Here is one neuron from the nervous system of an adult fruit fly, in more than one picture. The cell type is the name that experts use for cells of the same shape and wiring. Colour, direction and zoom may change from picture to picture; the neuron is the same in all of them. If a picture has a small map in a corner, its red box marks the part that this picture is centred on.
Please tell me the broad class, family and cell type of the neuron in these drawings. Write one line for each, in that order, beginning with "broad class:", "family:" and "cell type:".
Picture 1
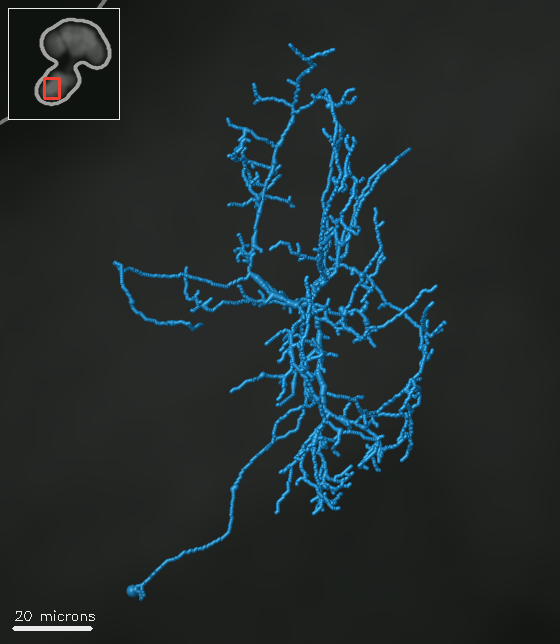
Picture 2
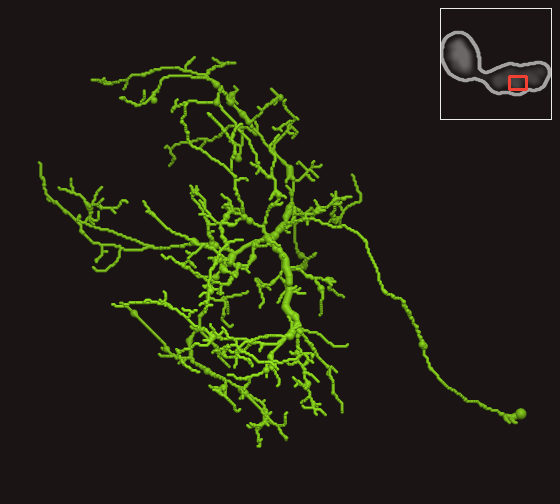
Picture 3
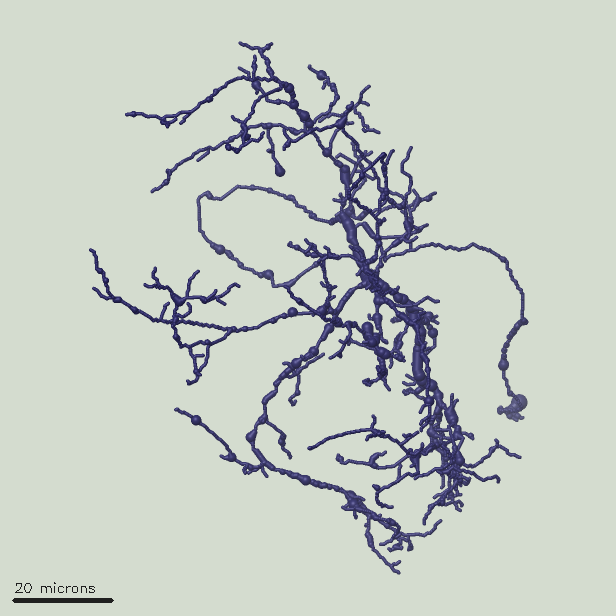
broad class: nerve-cord intrinsic neuron
family: hemilineage 04B
cell type: IN04B089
